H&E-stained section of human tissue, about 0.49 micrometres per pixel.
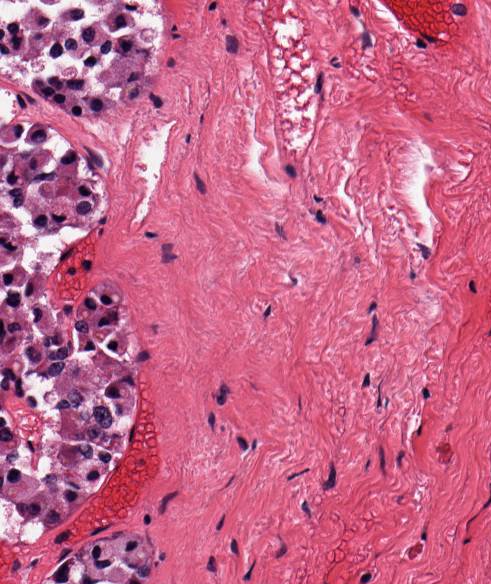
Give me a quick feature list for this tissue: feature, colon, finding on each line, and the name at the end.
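Layout: nests of closely set cells at the left edge; dense fibrous tissue in the centre and right
Nest cells: polygonal, with ample granular pink-purple cytoplasm
Channels: thin-walled, packed with red blood cells, between and beside the left nests
Vessel: filled with red blood cells, top right corner
Name: pituitary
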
